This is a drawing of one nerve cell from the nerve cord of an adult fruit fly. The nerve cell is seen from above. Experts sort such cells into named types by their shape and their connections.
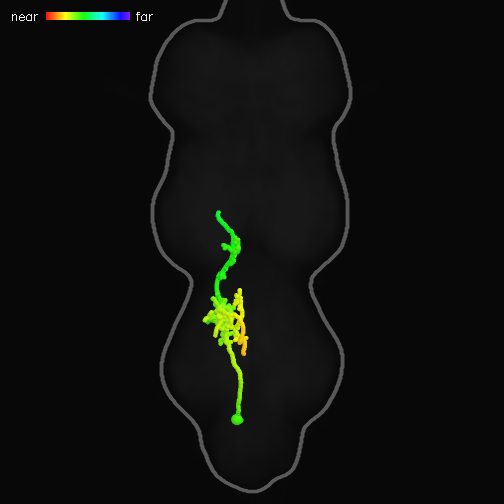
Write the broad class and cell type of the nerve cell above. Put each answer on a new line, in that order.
nerve-cord intrinsic neuron
INXXX347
